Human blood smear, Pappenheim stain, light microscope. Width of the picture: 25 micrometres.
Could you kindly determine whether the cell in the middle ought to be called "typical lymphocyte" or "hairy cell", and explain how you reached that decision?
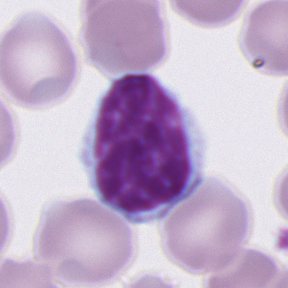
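This is a typical lymphocyte, not a hairy cell. The cytoplasm makes only a narrow rim around the nucleus, which fills about 80% of the cell's area.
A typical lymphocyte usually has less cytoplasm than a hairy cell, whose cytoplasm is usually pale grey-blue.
Here the cytoplasm is pale greyish-blue. The cell is about 13 by 11 micrometres, and the oval nucleus about 12 by 8 micrometres. Its chromatin is dense and dark purple with small paler gaps, and the edge is faintly ragged.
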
